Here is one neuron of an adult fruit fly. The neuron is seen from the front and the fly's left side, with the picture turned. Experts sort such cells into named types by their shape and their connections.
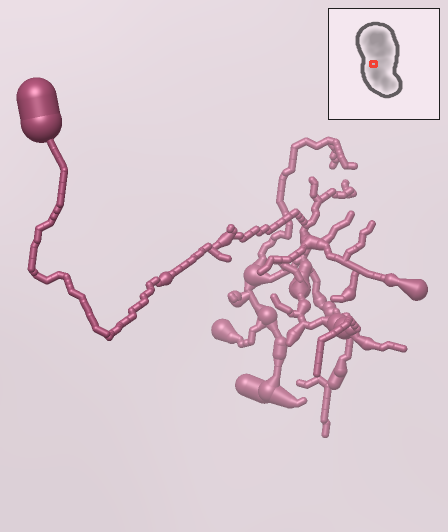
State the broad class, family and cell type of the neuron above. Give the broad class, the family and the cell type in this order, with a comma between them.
optic-lobe intrinsic neuron, Cm, Cm2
